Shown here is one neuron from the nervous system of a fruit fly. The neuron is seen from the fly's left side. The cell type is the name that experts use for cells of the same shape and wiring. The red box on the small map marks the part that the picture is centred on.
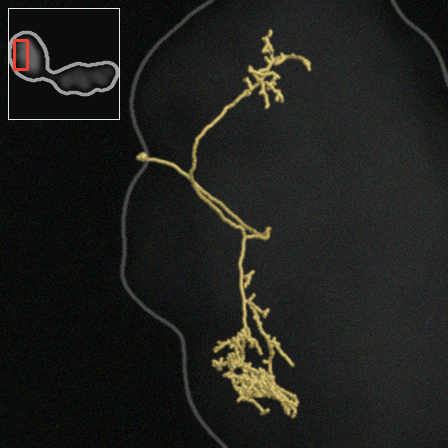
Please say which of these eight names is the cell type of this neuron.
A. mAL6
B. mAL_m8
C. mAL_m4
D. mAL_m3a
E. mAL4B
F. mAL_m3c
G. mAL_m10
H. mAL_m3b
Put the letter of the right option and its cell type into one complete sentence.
What option G names, mAL_m10, is the cell type of the neuron.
